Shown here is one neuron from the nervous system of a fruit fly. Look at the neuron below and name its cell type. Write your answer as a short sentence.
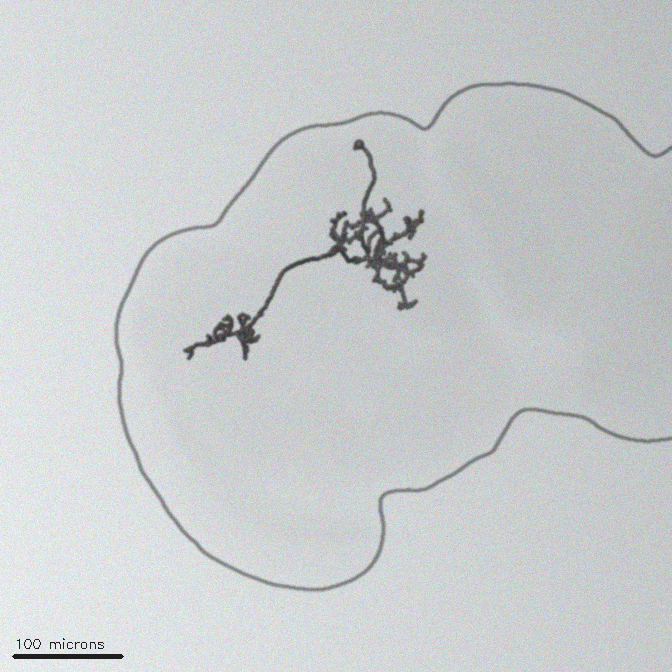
The cell type is AVLP022.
